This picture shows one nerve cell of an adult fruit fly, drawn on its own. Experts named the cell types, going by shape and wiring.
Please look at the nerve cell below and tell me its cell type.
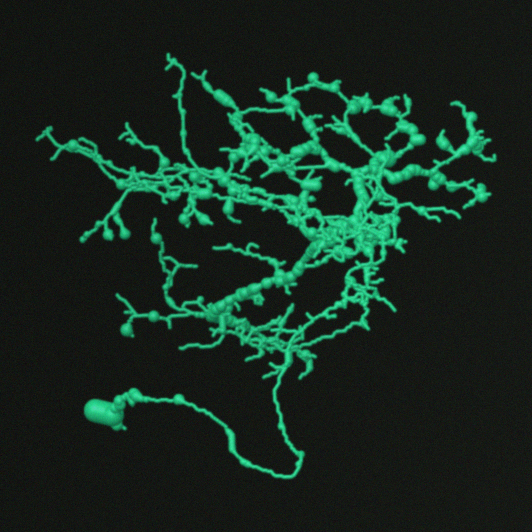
IN13A033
